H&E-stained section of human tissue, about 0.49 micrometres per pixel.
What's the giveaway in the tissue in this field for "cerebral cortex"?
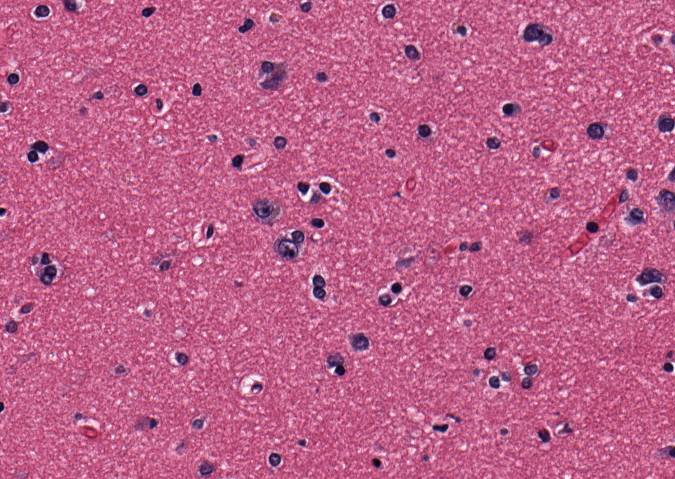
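So, this is cerebral cortex. Small, round, dark-staining nuclei are scattered fairly evenly over the whole field. Near the centre sit a few larger cells with purplish cytoplasm and paler, more open nuclei.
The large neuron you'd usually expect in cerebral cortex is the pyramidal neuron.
Those bigger cells are what fits that. A narrow capillary holding red blood cells runs diagonally on the right. There's no epithelium, gland or fat cell anywhere in it.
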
